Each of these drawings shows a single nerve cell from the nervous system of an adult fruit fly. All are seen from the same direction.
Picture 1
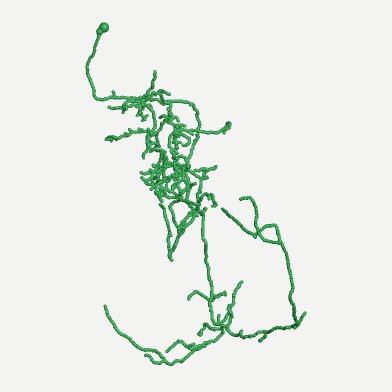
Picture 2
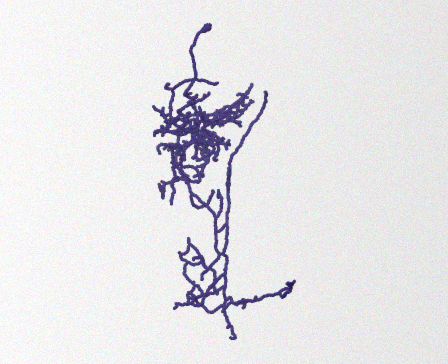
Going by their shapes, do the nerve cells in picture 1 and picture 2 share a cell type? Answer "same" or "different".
same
